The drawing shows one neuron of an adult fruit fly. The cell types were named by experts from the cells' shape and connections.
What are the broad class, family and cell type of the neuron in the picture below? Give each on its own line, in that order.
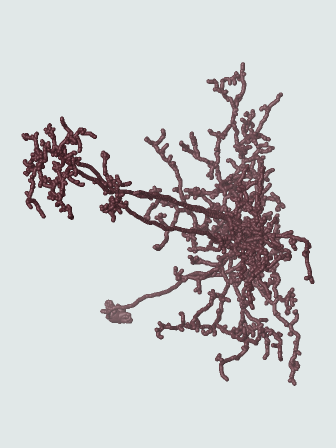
optic-lobe intrinsic neuron
TmY
TmY16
